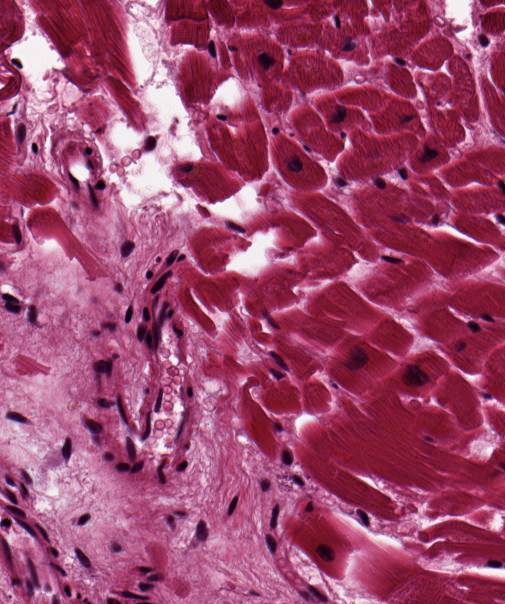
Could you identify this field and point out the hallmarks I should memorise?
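Here you have myocardium: deeply eosinophilic muscle fibres fill the right and upper parts of the field.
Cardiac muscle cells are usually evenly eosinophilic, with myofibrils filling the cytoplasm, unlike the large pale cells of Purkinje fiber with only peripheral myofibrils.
Lower left, the paler pink connective tissue is loose and fibrillar with scattered spindle-shaped nuclei, and a small thin-walled vessel with red blood cells runs vertically through it. Near the top centre, small empty clefts separate some fibres.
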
